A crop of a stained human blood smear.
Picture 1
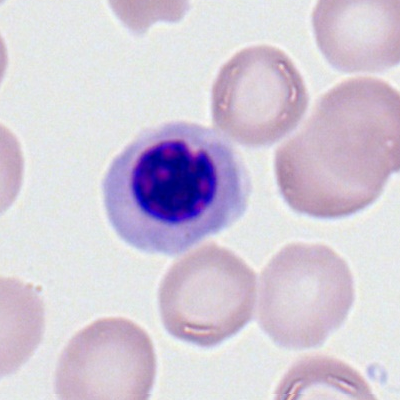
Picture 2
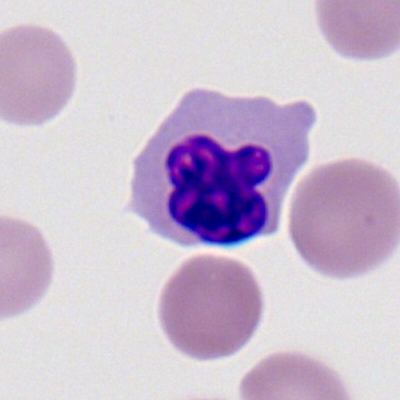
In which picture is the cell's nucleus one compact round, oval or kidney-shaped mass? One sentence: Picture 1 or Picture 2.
There is a single compact round, oval or kidney-shaped nucleus in the cell of Picture 1.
